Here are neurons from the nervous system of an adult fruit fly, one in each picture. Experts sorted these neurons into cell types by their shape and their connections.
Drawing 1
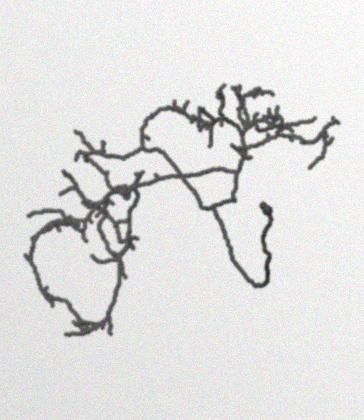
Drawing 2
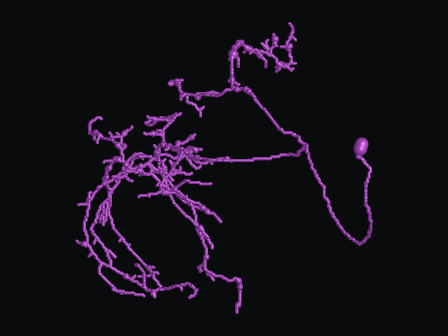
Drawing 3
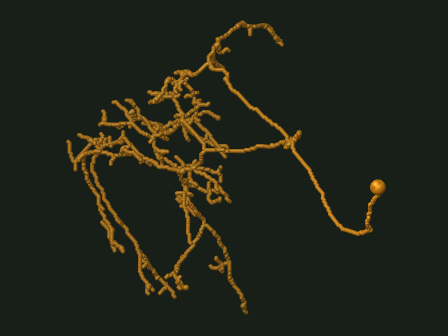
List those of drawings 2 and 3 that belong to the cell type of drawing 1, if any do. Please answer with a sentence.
Drawing 2 and drawing 3 are of the same cell type.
